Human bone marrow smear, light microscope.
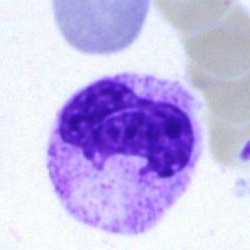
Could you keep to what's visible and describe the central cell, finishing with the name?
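The nucleus lies in the upper part of the cell and is indented, with its concave side facing downward. Just below the indentation is a paler, less granular patch of cytoplasm. Fine pink-purple granules are scattered through the rest of the cytoplasm. The cell is a band neutrophil.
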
